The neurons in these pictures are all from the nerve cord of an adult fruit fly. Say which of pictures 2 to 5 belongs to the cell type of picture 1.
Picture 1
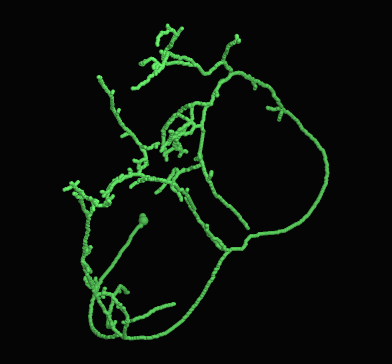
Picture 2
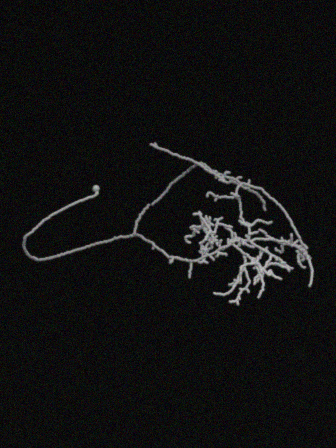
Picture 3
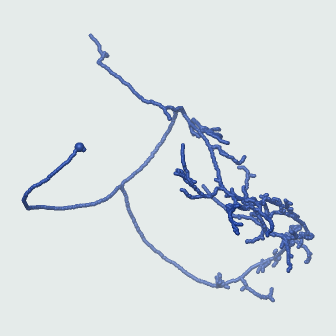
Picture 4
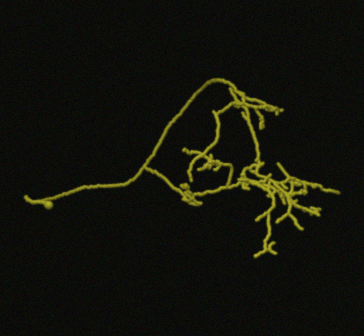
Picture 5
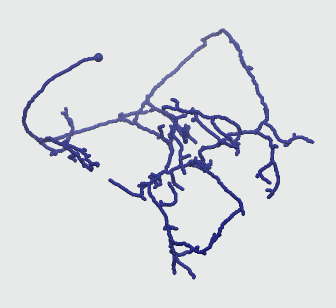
5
